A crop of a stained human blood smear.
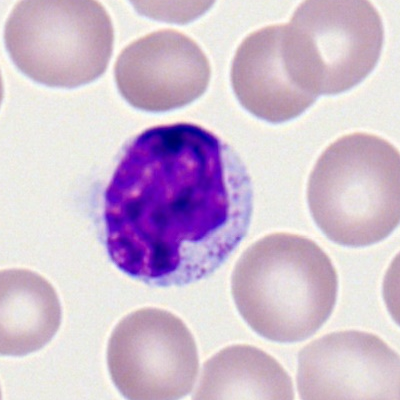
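Lymphocyte, taken point by point. Nucleus first: it occupies most of the cell and has a notch on its lower right side. Cytoplasm next: pale bluish and broadest on the right side of the cell. Granules last: fine, reddish-purple and scattered throughout the cytoplasm.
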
